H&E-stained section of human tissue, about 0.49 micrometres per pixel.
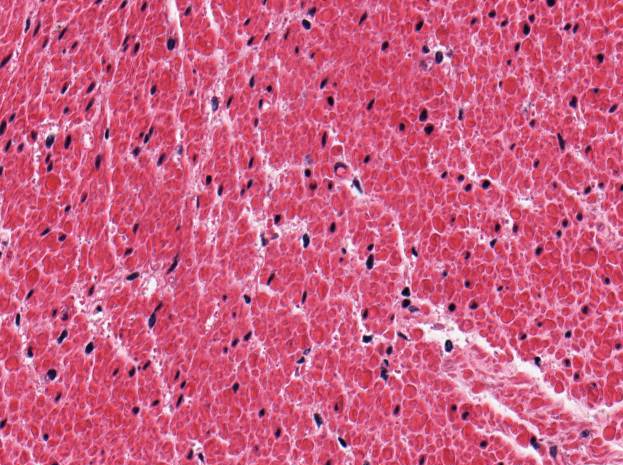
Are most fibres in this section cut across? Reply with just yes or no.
Yes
